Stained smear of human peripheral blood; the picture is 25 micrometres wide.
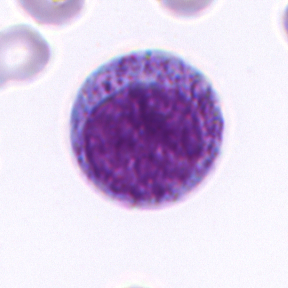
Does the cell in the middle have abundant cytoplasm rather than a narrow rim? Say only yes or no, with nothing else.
No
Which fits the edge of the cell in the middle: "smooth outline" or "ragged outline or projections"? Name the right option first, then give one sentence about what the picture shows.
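Smooth outline. The cell outline is round and smooth.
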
